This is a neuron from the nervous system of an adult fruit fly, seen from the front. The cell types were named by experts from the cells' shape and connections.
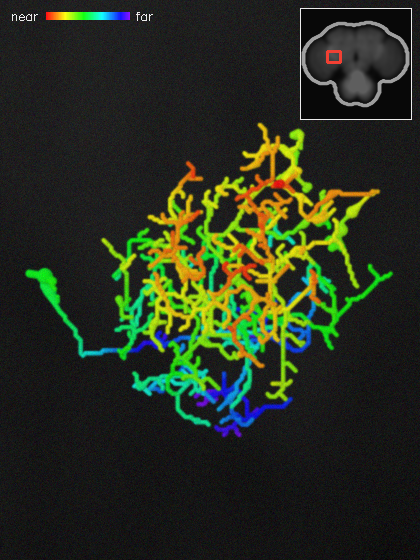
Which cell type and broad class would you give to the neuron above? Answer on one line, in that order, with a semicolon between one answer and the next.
CB1903; central-brain intrinsic neuron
